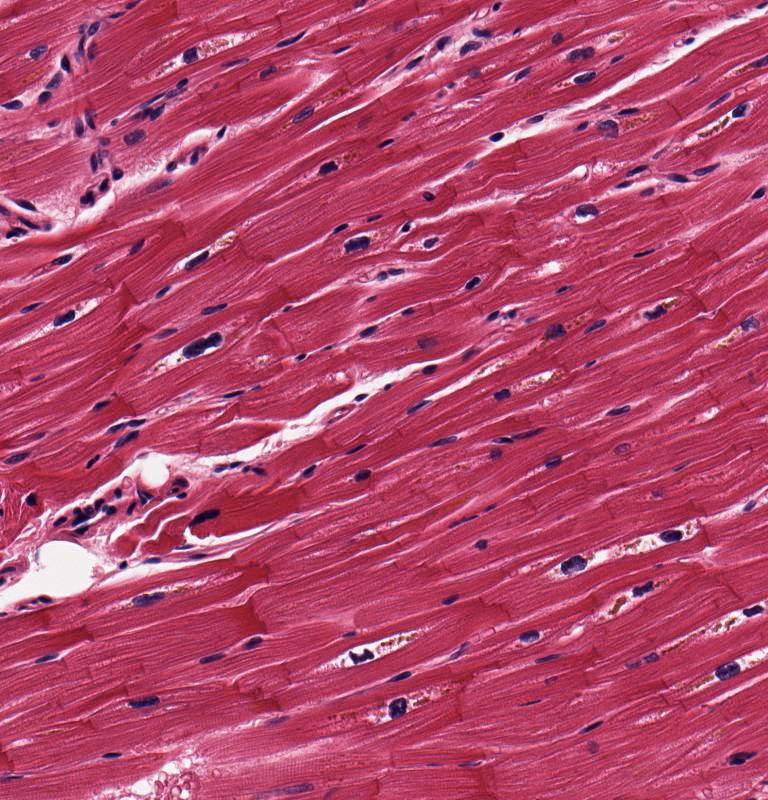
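Left ventricle of the heart. Looking along the fibres, each muscle cell has a single oval nucleus placed centrally within it. At the ends of many of these nuclei, pale zones contain fine yellow-brown granules. Dark lines cross the fibres transversely at intervals, following a step-like course. On closer inspection, the muscle cytoplasm stains deep pink and carries fine striations.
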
